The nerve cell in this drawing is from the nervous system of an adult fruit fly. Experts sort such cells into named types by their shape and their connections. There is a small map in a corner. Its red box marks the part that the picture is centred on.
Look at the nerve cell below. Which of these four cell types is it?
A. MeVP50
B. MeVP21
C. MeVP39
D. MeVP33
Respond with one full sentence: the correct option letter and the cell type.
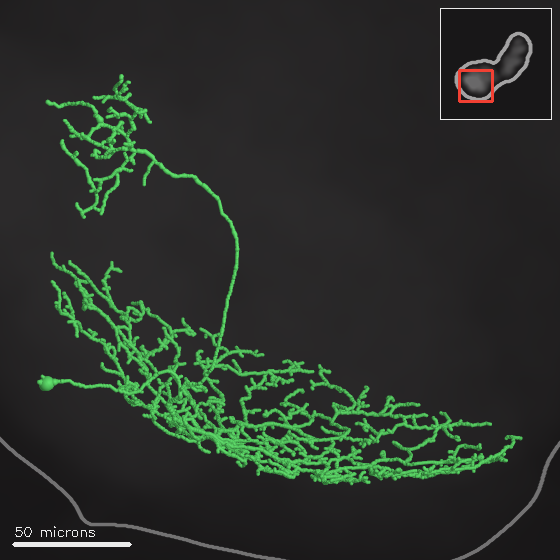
The neuron takes the cell type MeVP33, listed as option D.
